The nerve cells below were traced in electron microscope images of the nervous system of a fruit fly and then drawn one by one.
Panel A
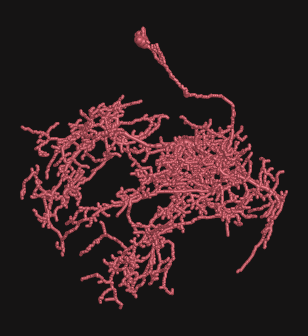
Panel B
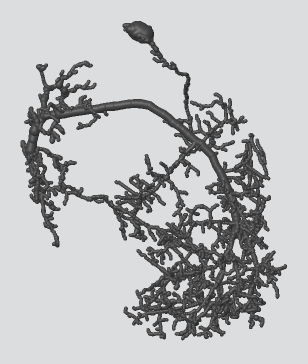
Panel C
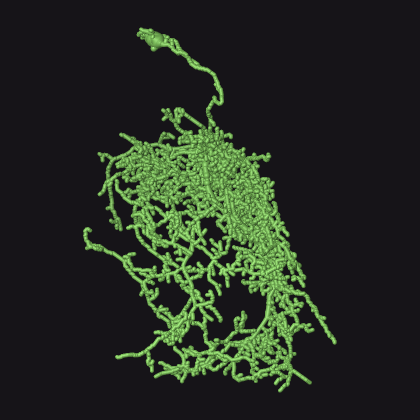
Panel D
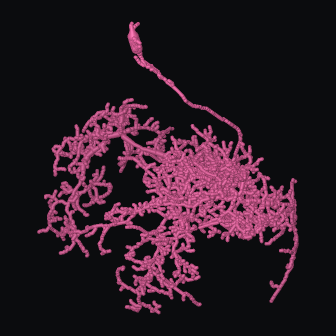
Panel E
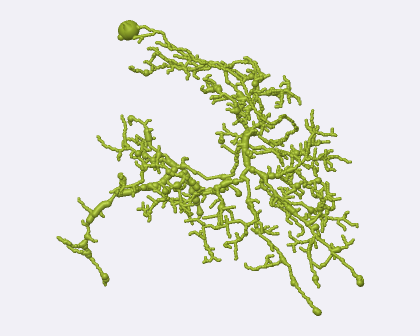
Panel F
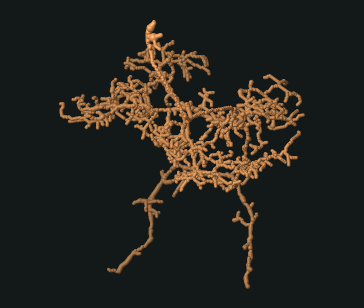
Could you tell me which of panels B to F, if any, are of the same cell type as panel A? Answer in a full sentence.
Panel C and panel D are of the same cell type.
